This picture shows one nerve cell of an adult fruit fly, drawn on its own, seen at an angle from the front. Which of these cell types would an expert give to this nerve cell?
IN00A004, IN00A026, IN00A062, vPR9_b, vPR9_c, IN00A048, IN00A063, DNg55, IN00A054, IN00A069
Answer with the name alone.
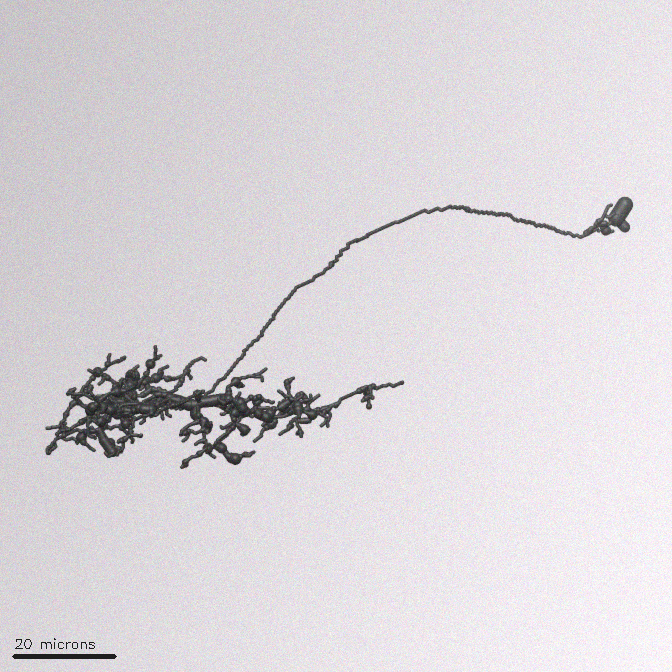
IN00A069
